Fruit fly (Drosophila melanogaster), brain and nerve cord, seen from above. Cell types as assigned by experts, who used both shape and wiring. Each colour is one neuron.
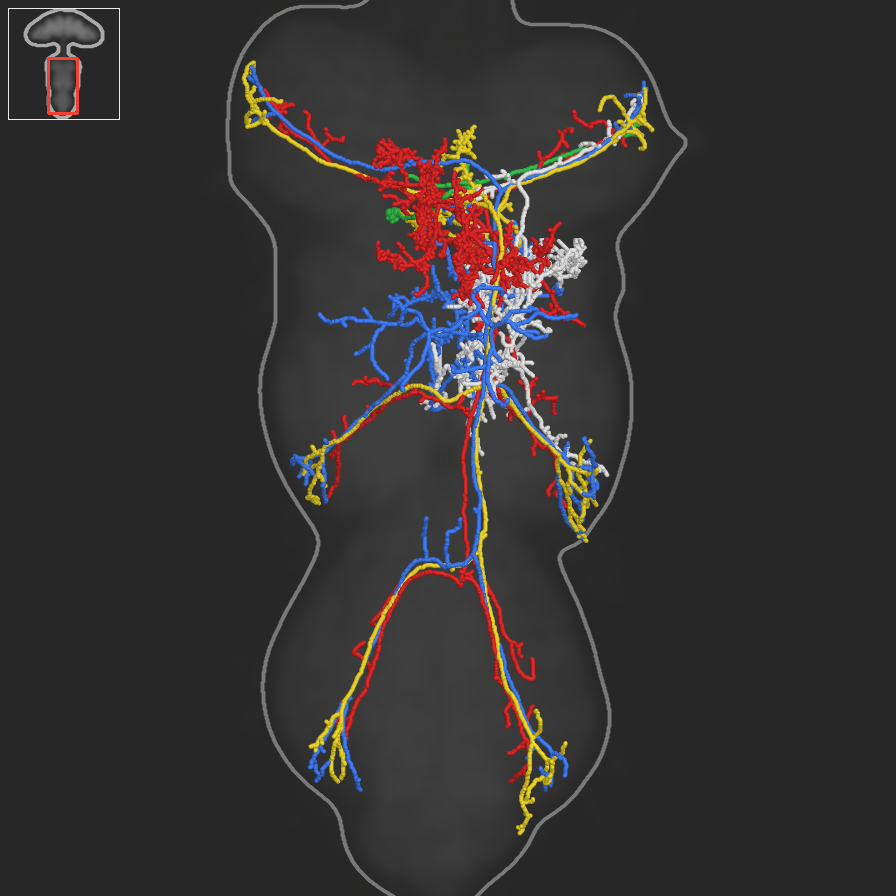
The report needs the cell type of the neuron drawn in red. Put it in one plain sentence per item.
The cell type is IN06B008.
